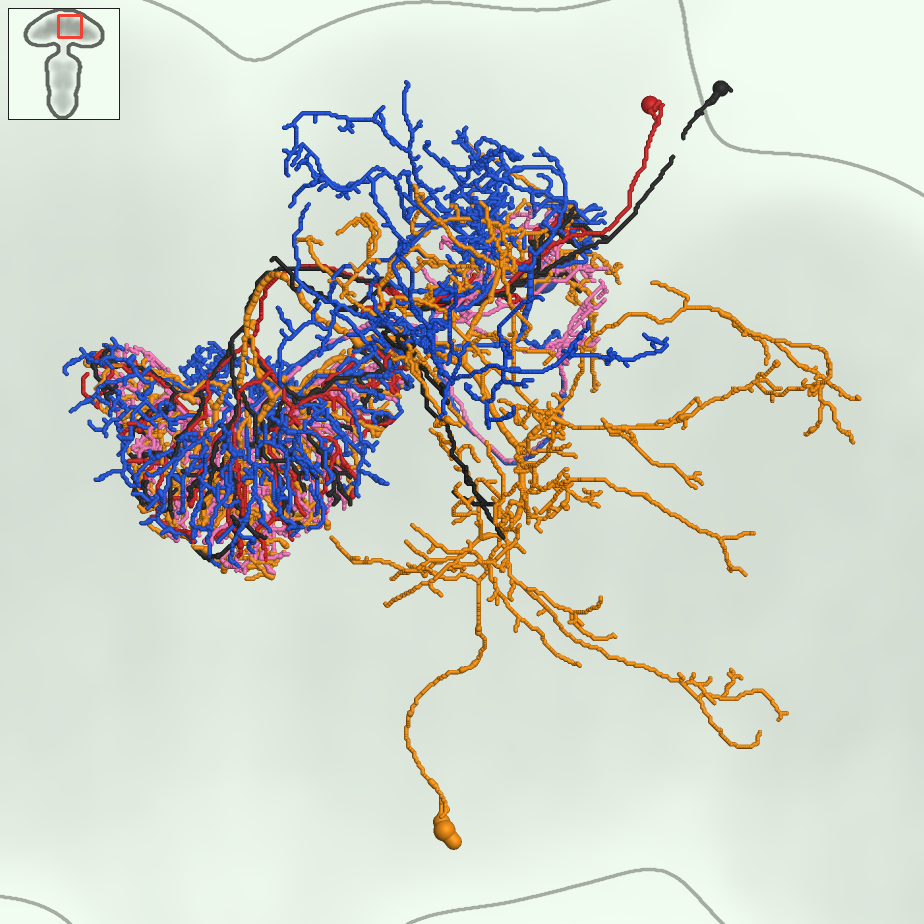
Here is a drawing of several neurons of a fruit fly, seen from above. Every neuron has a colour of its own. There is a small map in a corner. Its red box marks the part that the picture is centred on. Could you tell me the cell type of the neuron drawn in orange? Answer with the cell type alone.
FB1G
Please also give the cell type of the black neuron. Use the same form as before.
FB3E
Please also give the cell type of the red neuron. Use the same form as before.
FB3C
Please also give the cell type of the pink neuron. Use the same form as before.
FB2D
